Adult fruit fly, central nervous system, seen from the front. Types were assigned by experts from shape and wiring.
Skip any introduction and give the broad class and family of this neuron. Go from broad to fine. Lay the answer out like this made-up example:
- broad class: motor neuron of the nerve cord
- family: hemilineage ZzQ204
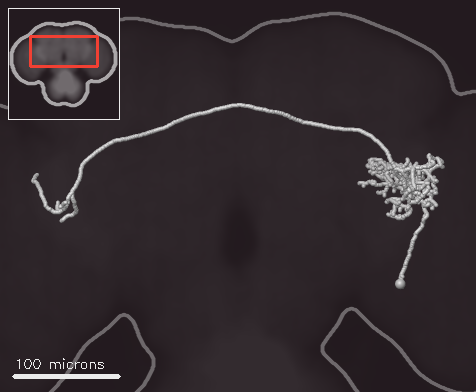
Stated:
- broad class: central-brain intrinsic neuron
- family: hemilineage VLPl&p1_lateral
